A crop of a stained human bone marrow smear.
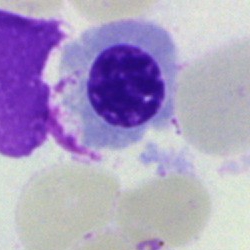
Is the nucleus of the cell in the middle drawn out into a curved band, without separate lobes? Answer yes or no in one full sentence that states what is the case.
No, rather than a horseshoe, C, U or S shape, the nucleus is a compact round or oval mass.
